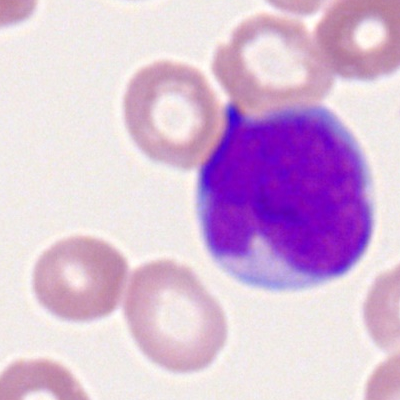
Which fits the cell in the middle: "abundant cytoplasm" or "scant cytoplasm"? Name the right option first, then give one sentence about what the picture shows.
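Scant cytoplasm. The cytoplasm is scant and pale blue.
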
